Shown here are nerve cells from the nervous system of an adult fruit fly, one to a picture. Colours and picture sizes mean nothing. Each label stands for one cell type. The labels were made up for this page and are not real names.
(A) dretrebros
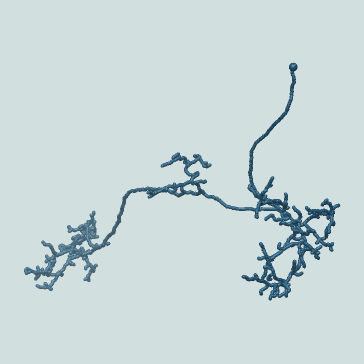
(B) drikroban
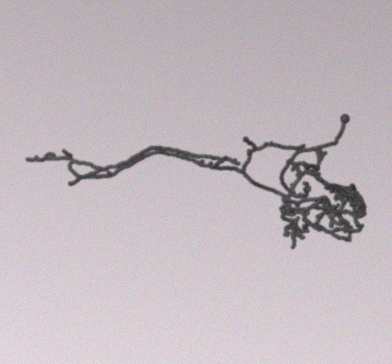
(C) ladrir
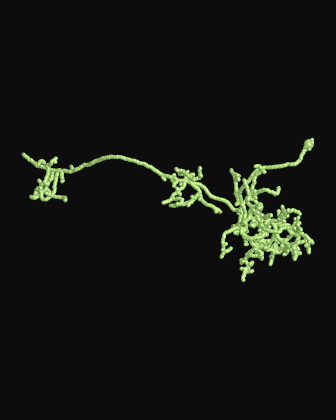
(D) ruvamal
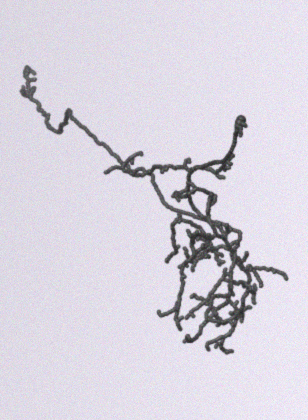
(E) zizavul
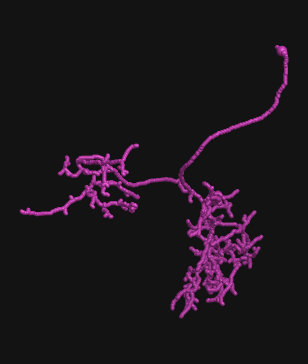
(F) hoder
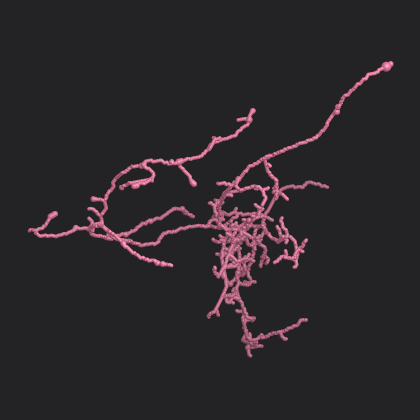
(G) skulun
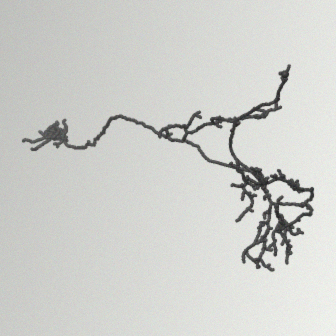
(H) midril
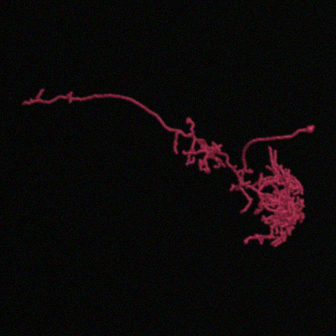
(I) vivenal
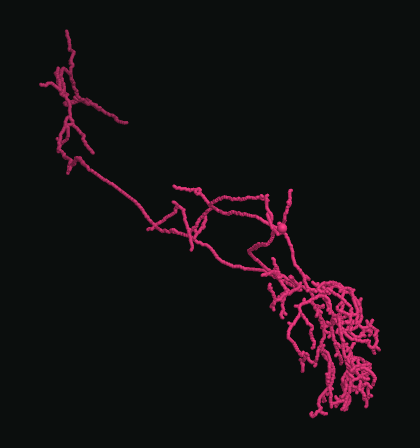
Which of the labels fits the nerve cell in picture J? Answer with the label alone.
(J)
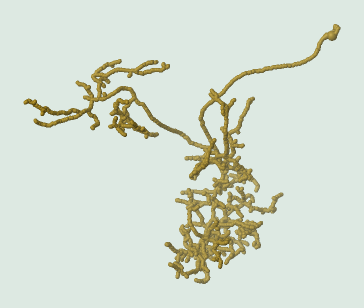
zizavul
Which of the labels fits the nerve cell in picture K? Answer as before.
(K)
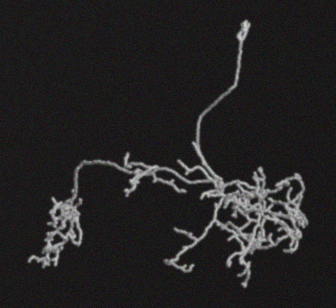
ladrir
